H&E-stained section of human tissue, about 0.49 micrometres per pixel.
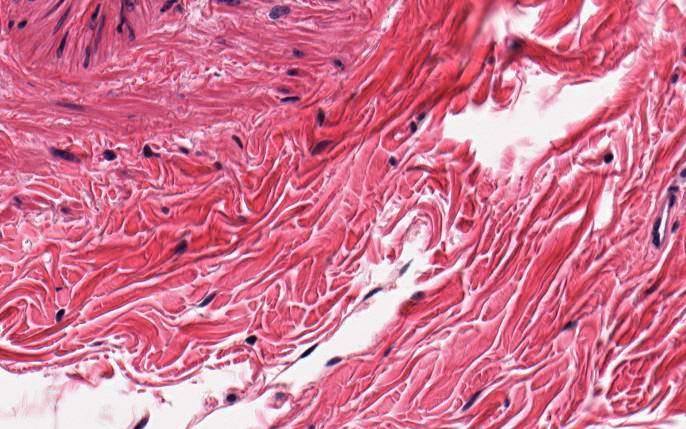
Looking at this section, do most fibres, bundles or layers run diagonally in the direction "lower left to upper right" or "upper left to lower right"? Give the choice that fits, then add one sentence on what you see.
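Lower left to upper right. Most of the field is filled by wavy, interlacing bundles of bright pink fibres that run mainly diagonally from lower left to upper right.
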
